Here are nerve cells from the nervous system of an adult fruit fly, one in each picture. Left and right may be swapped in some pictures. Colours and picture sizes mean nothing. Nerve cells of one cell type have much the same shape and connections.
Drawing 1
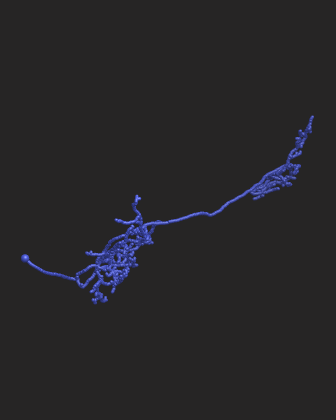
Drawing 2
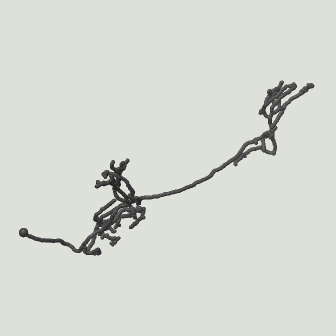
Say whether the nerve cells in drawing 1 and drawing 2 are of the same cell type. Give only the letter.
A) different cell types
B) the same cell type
A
